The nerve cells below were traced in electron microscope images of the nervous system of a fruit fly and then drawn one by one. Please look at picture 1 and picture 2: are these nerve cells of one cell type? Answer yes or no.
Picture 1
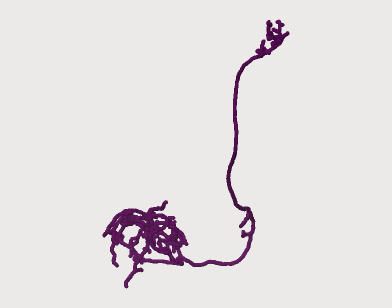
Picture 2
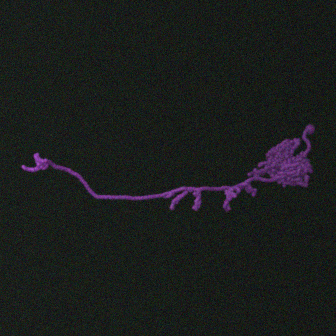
no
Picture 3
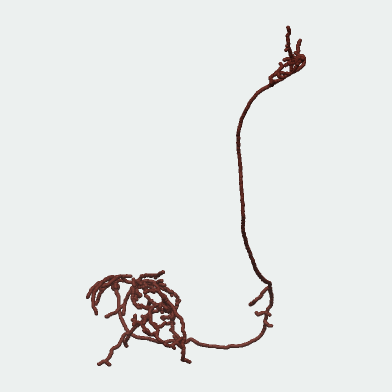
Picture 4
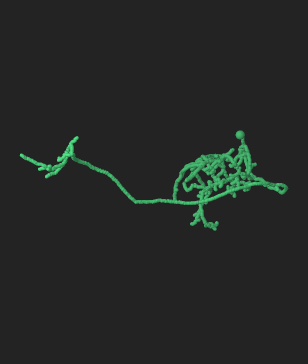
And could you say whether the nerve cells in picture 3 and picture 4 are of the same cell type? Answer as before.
yes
